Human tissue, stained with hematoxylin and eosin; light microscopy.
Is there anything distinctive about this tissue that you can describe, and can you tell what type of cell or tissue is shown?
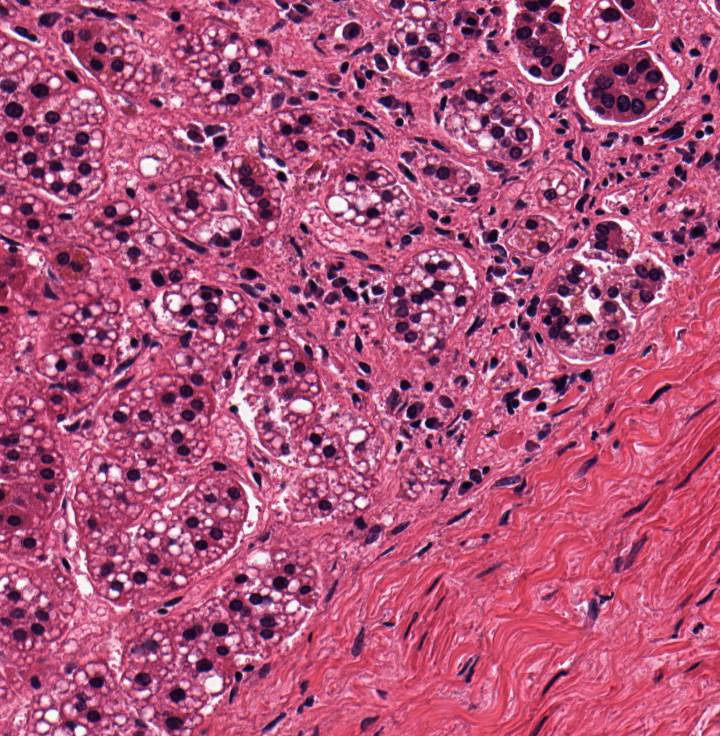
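I notice the nest cells' cytoplasm is filled with many small clear round vacuoles of varying size; their nuclei are small, round and darkly stained. Narrow clear clefts separate many nests from the surrounding stroma. Lower right, wavy eosinophilic collagen bundles hold sparse elongated nuclei. So: adrenal gland.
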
